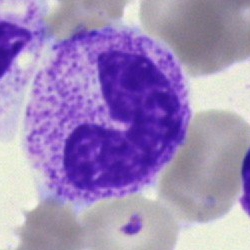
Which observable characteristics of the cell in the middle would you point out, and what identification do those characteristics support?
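Nucleus curved like a kidney, deep notch facing left, lying in the right and lower part of the cell. Cytoplasm plentiful, filled with many small purple granules, pale pinkish-lilac between them. Band neutrophil.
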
